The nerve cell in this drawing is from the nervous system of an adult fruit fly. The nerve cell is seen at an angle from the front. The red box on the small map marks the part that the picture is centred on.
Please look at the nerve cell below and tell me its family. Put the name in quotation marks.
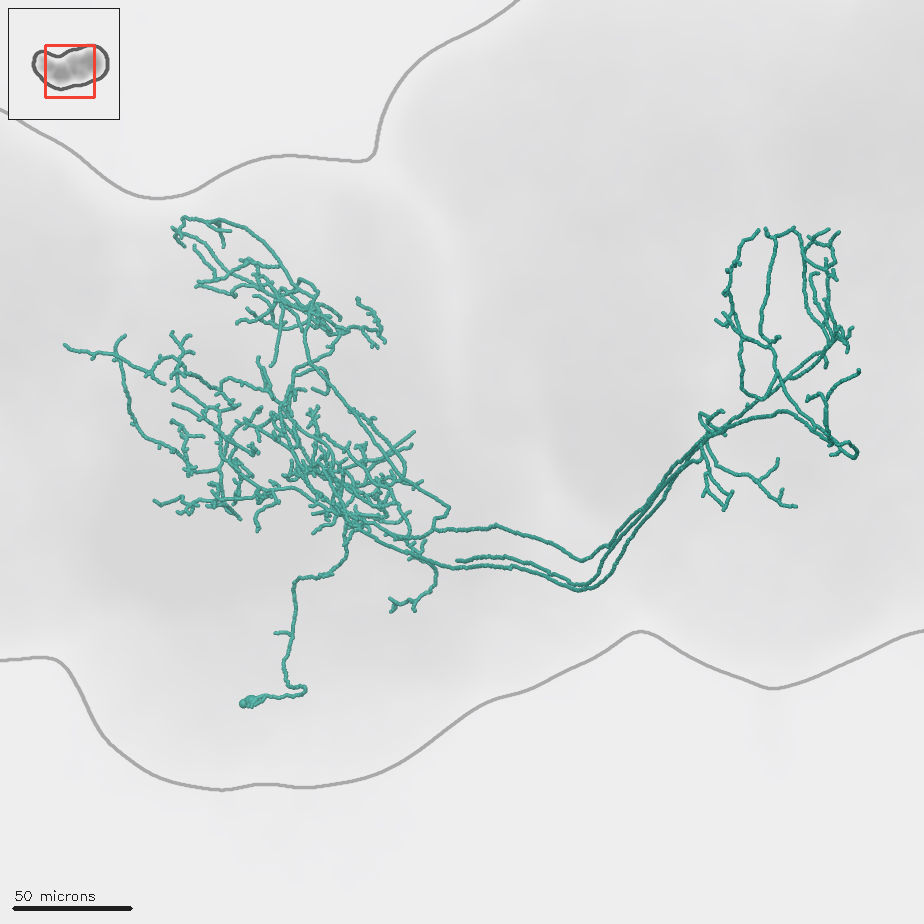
"hemilineage 27X"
